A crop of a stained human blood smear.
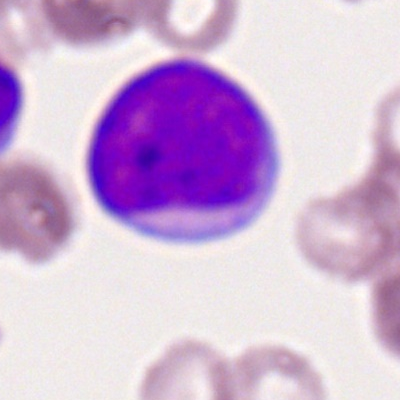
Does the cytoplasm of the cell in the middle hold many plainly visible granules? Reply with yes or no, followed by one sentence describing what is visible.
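No. No granules are visible in the cytoplasm.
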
